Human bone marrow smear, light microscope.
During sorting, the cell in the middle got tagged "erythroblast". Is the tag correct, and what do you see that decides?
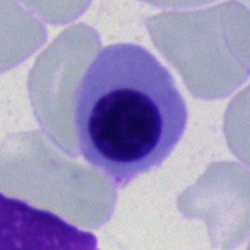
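Yes, I'd keep the name erythroblast here. The nucleus is what tips it: its chromatin is dense and very dark purple throughout.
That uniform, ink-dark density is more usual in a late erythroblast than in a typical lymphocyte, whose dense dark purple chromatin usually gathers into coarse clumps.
The even lilac-blue cytoplasm also leans towards erythroblast and away from lymphocyte.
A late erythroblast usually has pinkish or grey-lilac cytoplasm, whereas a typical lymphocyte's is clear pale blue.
No nucleoli are visible, which would suit both names.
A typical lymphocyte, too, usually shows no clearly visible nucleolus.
Otherwise: a small pointed tag at the lower edge, no granules, and pale non-nucleated red cells touching it on several sides.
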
